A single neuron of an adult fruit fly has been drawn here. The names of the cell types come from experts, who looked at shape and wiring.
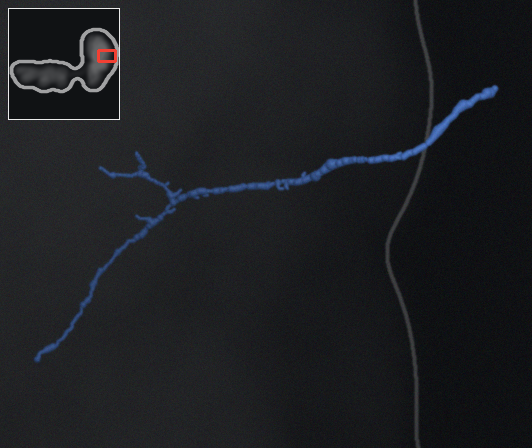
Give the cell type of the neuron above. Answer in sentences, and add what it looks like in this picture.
The cell type is JO-A1. This is a sensory neuron entering the brain. No cell body is drawn. As drawn here it is wider than it is tall.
